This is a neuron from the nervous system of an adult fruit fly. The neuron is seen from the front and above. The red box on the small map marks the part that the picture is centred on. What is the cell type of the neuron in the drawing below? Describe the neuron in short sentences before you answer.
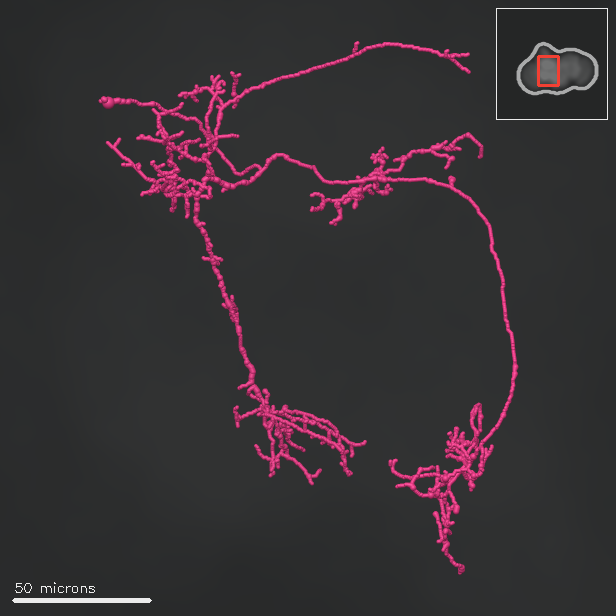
Its cell body lies at the upper left of the picture. From top to bottom in the picture it spans about 200 microns. Dozens of branch ends can be seen. Its broad class is central-brain intrinsic neuron. The cell type is PLP097.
